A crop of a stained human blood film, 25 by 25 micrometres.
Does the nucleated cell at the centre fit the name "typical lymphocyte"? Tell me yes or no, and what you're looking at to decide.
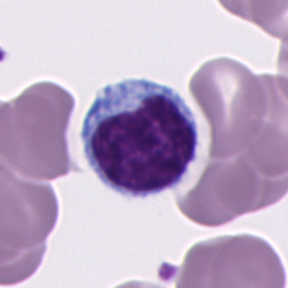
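Cytoplasm: pale blue. For typical lymphocyte, against normoblast.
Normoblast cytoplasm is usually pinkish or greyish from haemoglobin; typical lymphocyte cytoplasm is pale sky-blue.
Nucleus size: fills most of the cell, about 9 micrometres across. Goes with typical lymphocyte.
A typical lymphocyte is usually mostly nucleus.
Chromatin: dense, coarsely clumped. Goes with typical lymphocyte.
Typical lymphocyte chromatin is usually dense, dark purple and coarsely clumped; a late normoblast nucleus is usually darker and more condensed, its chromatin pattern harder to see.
Nucleus shape: roughly round. Fits either name. Outline round; no vacuoles in the cytoplasm. Verdict: typical lymphocyte fits; normoblast does not.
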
